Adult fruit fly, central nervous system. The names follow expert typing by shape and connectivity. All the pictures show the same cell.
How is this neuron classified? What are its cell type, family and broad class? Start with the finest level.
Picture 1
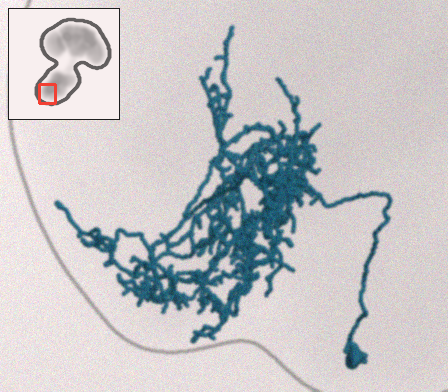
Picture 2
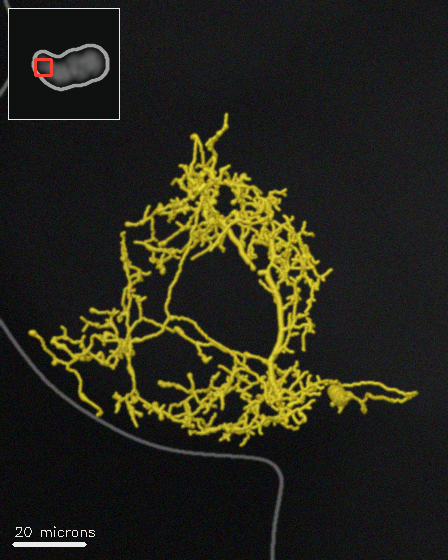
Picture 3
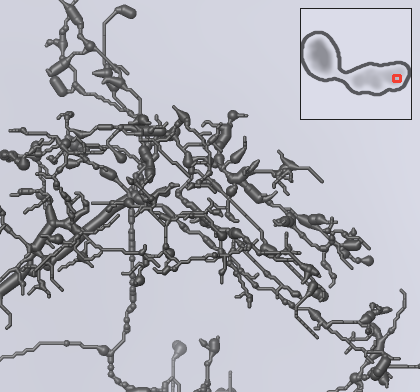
IN14A011; hemilineage 14A; nerve-cord intrinsic neuron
